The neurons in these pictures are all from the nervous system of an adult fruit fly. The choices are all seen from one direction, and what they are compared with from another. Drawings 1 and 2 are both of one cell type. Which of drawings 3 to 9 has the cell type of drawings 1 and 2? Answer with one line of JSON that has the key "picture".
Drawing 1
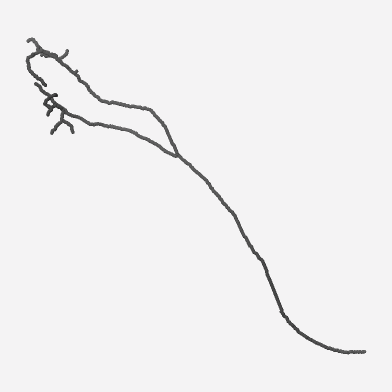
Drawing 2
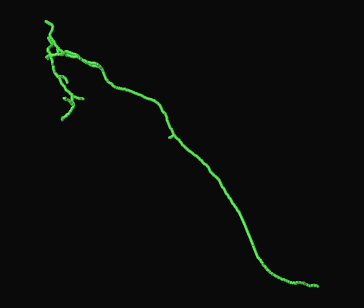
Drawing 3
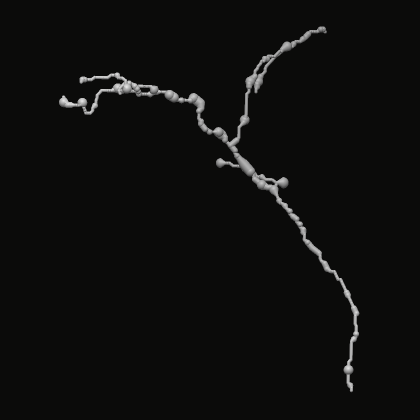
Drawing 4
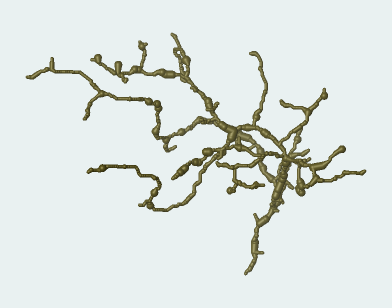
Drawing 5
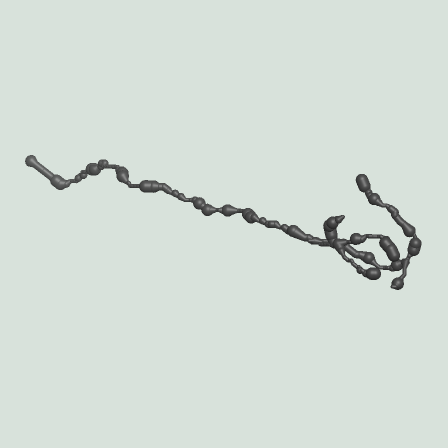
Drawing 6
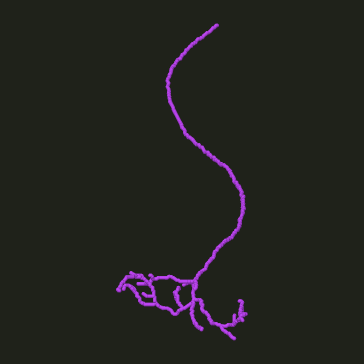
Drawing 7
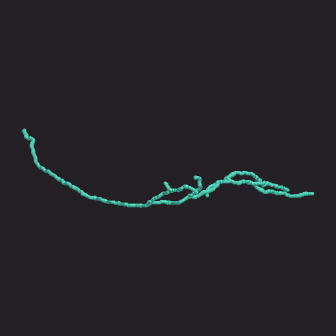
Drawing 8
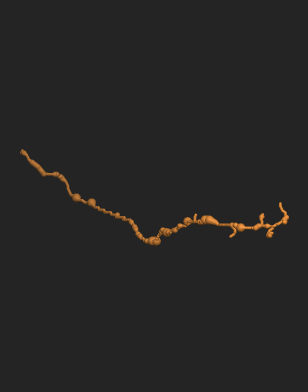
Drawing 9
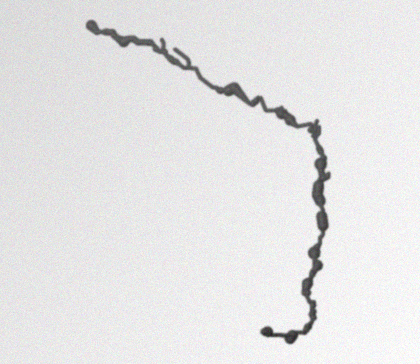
{"picture": 6}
